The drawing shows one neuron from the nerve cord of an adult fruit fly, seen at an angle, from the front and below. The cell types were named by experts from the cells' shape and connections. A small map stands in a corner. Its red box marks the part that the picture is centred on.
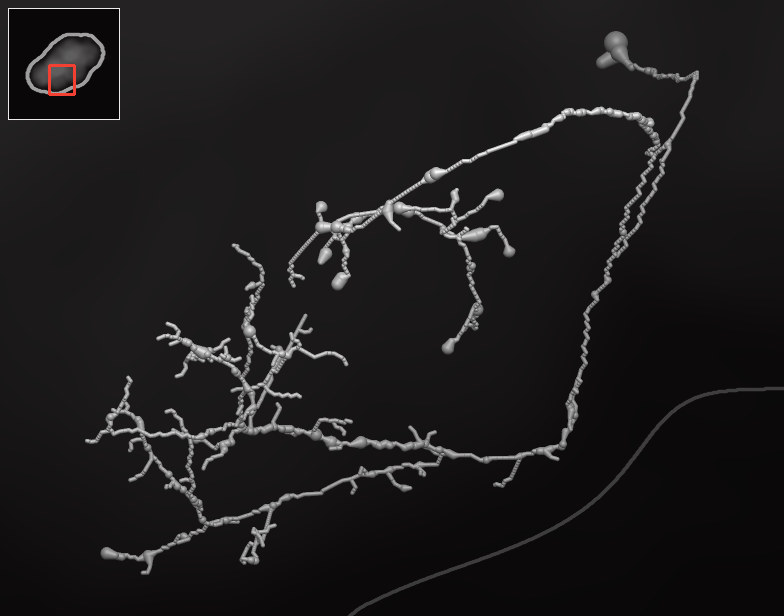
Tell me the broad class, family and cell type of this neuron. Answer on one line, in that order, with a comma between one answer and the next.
nerve-cord intrinsic neuron, hemilineage 09A, IN09A088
